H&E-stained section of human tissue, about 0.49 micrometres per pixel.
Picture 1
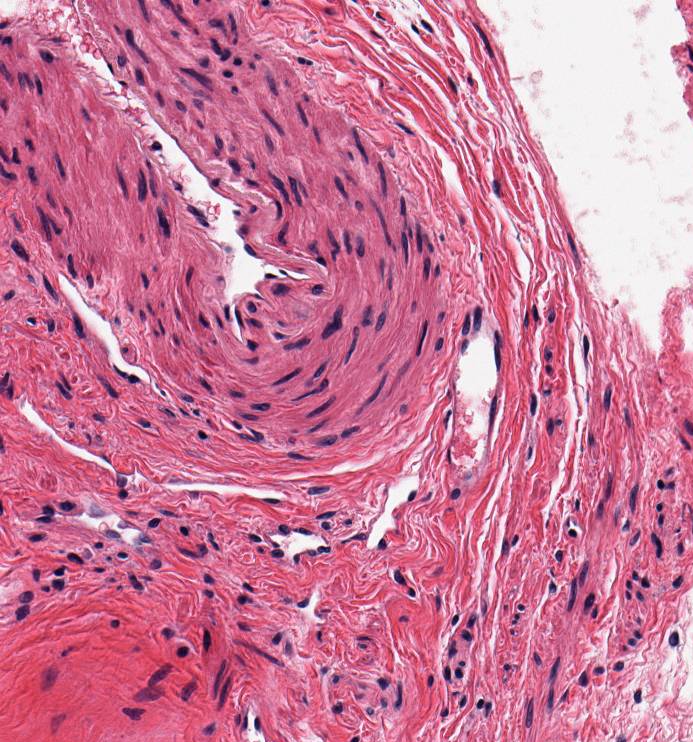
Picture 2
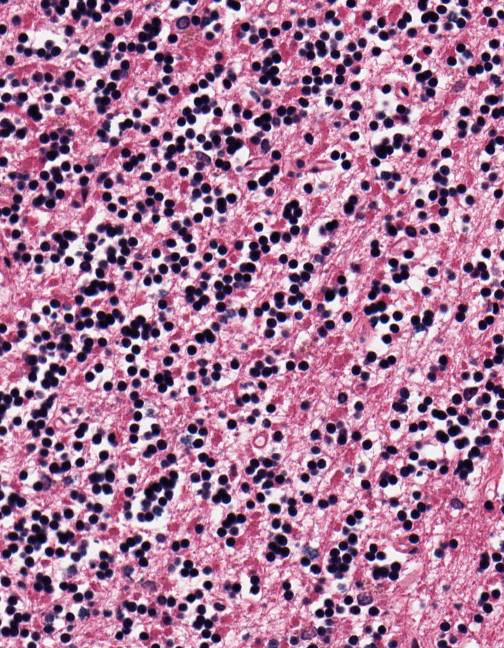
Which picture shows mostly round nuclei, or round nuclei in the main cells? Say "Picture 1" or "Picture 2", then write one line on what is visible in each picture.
Picture 2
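What picture 1 shows: The cells of the inner whorled layers have elongated, cigar-shaped dark nuclei set in pink cytoplasm.
What picture 2 shows: The dominant nuclei are small, round and uniformly dark purple-black.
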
